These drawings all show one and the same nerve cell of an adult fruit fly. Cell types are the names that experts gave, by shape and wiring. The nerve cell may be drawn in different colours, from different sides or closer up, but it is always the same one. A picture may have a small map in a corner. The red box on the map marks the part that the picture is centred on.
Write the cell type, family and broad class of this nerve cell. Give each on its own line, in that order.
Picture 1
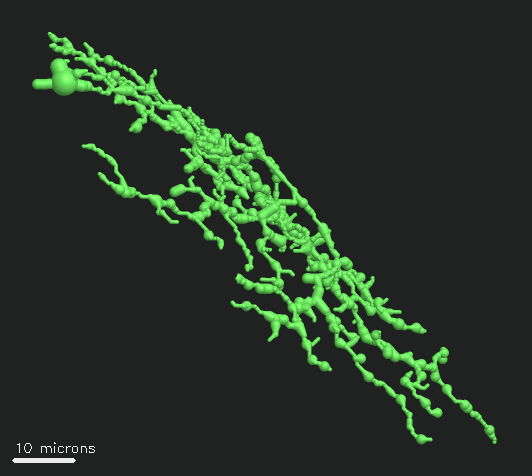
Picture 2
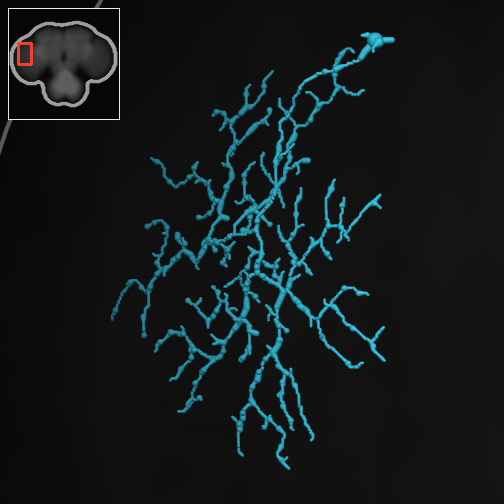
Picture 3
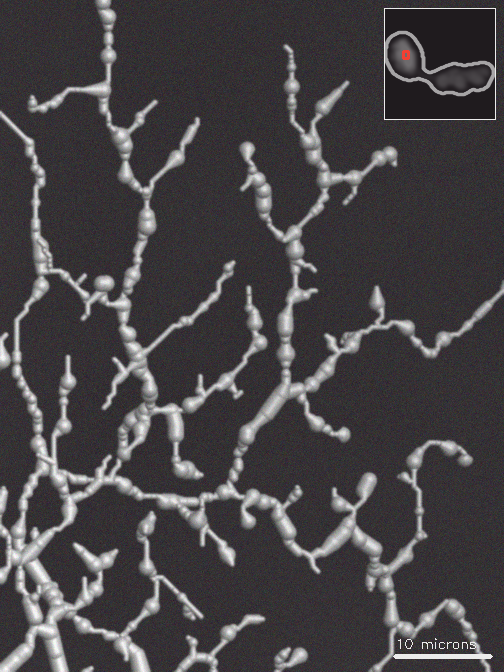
Dm14
Dm
optic-lobe intrinsic neuron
